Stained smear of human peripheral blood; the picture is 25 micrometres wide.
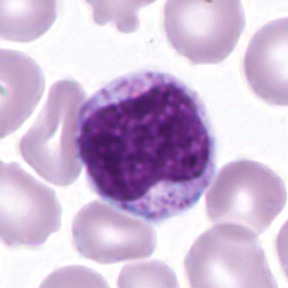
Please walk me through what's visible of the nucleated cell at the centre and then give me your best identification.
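Roughly round, smooth cell outline. Shallow notch along the lower edge of the nucleus; no nucleoli seen. Fine reddish-purple granules in the cytoplasm. Metamyelocyte.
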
